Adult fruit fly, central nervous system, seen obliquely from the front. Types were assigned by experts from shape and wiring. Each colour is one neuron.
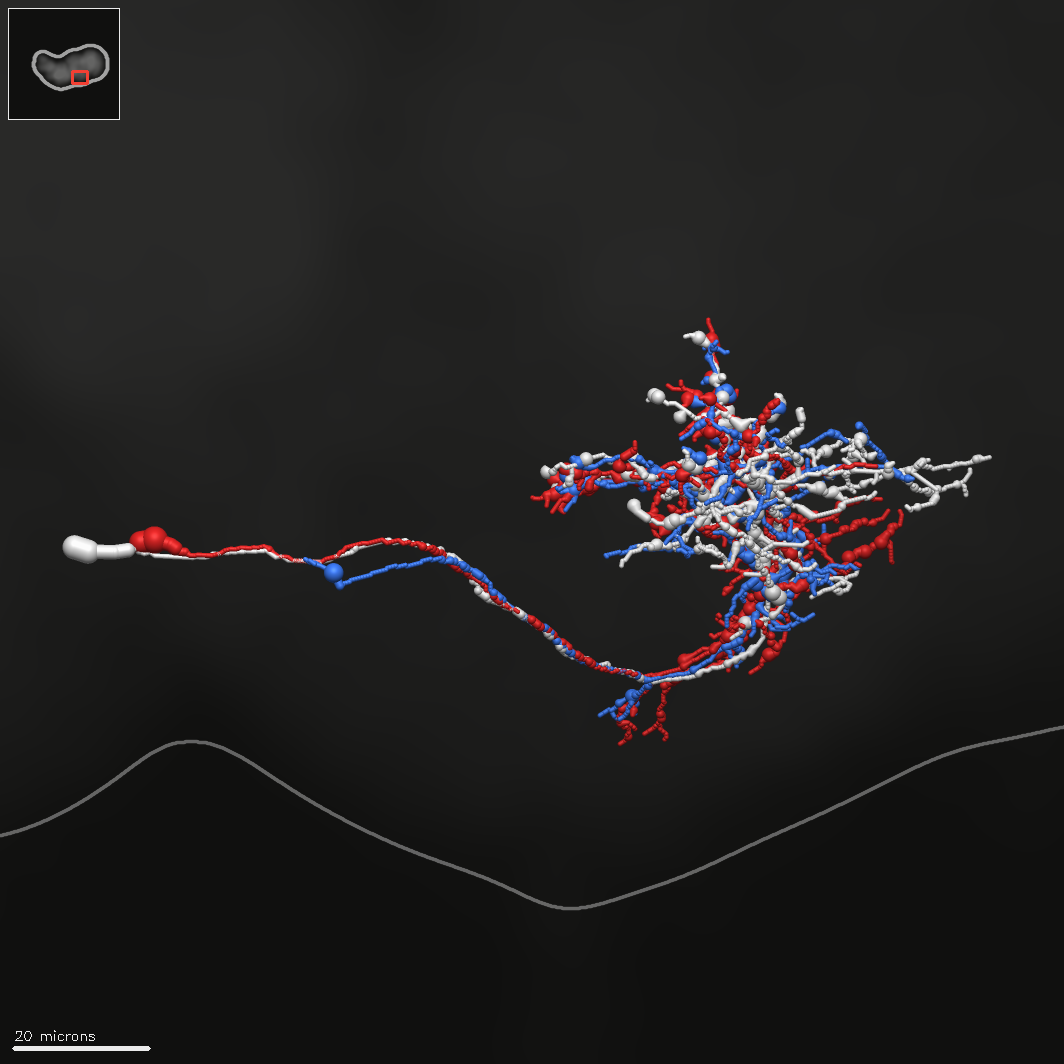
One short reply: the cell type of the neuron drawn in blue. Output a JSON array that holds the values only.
["GNG398"]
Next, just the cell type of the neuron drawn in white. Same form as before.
["GNG269"]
